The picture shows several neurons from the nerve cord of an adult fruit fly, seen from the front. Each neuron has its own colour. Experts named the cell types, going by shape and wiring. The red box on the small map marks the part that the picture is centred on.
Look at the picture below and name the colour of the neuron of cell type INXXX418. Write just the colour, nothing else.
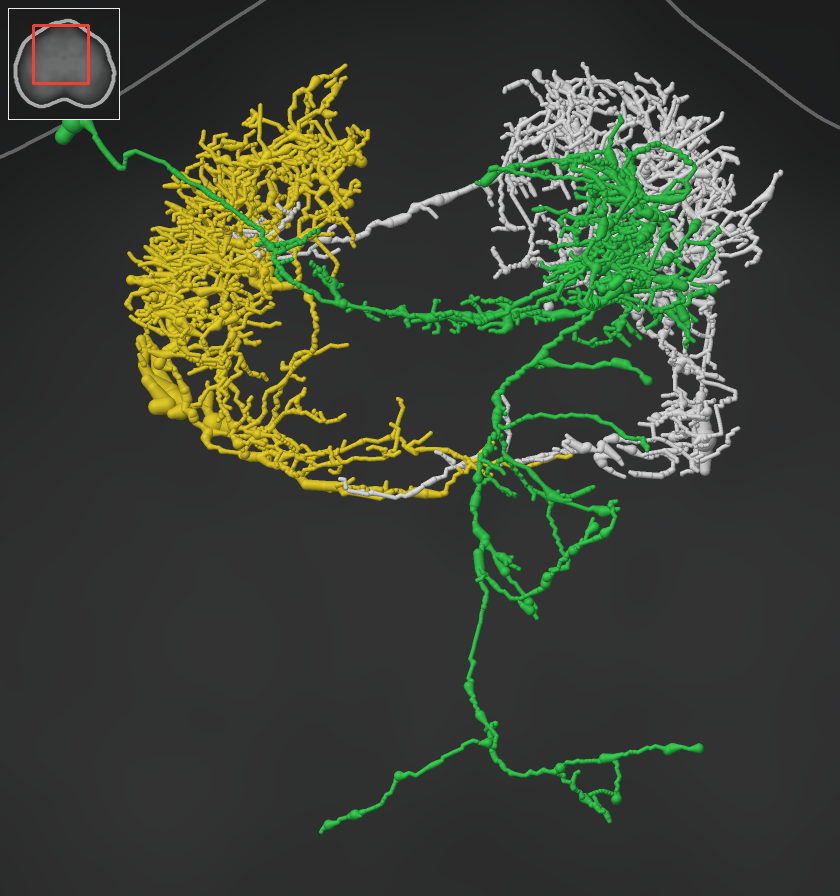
white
